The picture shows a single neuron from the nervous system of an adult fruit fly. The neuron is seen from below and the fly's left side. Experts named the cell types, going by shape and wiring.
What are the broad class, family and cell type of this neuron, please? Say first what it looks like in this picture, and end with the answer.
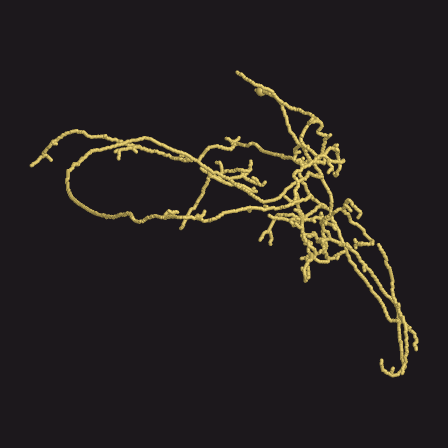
The cell body is at the top of the picture. Dozens of branch ends can be seen. Its broad class is central-brain intrinsic neuron. The family is hemilineage SMPpm1. Its cell type is SMP460.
